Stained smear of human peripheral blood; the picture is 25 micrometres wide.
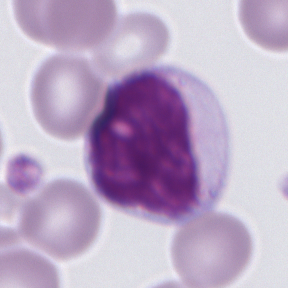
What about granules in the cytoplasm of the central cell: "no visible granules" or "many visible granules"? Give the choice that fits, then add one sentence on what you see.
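No visible granules. No granules are visible in the cytoplasm.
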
